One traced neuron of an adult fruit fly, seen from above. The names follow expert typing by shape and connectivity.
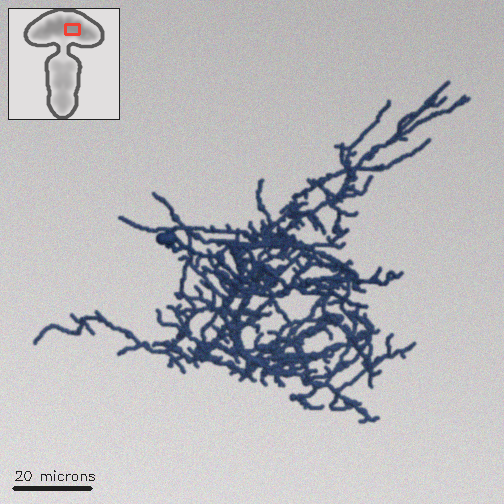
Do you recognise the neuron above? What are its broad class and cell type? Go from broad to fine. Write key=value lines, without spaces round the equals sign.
broad_class=central-brain intrinsic neuron
cell_type=CL152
